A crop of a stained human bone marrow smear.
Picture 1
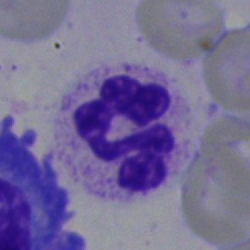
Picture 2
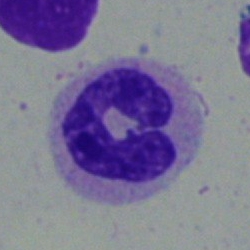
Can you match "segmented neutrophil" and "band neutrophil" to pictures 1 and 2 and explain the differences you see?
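Picture 1 shows a segmented neutrophil, and picture 2 shows a band neutrophil. Both cells have a round, smooth outline, the one in picture 1 without surface projections, and in both a moderate rim of pale pinkish-lilac cytoplasm surrounds the nucleus. In picture 1, the chromatin is dense, dark purple and coarsely clumped, and fine pinkish-violet granules are scattered evenly through the cytoplasm. In picture 2, the nucleus is a thick curved band bent into a C shape around a pale central hole, with its gap opening toward the right side of the cell, and the cytoplasmic rim surrounds it on all sides.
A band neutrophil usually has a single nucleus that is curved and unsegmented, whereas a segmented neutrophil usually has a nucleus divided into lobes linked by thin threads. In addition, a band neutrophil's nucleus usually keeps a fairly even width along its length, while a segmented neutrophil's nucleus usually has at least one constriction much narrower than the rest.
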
